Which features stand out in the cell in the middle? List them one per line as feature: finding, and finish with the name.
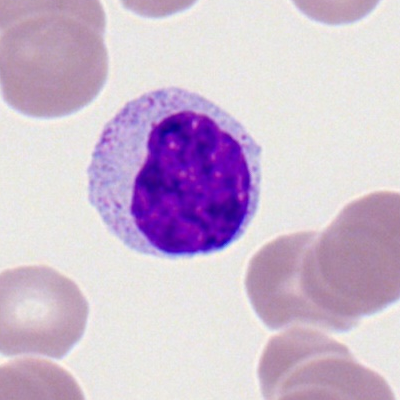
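Nucleus: off-centre, toward the right side of the cell
Chromatin: dark purple, clumped into coarse patches
Cytoplasm: widest rim on the left side of the nucleus
Granules: fine, reddish-purple, scattered through the cytoplasm
Cell type: lymphocyte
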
